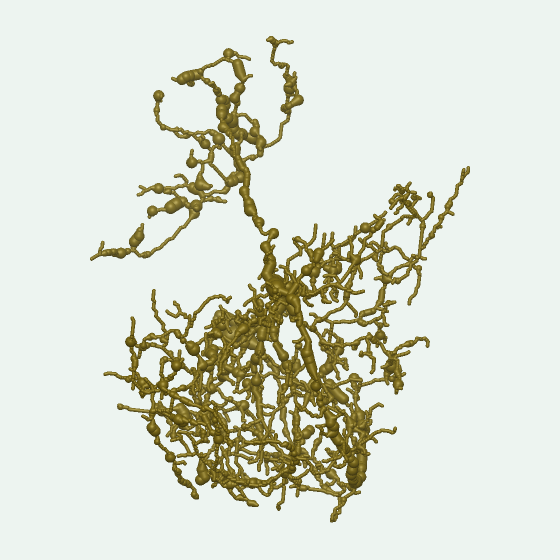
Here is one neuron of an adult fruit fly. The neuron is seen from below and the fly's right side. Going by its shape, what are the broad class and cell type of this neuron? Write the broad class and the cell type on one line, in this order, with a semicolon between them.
nerve-cord intrinsic neuron; INXXX228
